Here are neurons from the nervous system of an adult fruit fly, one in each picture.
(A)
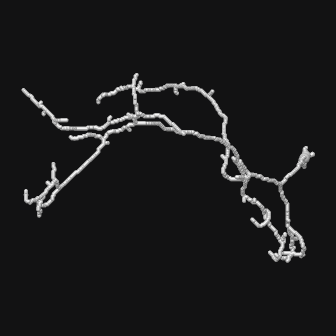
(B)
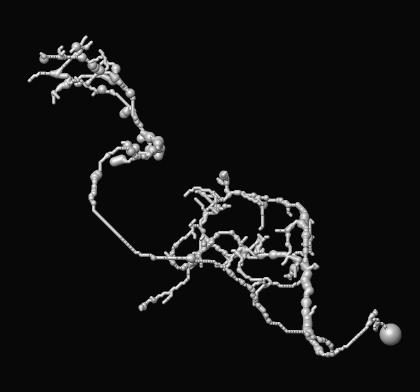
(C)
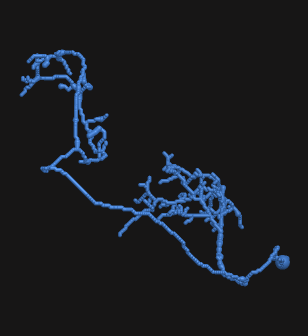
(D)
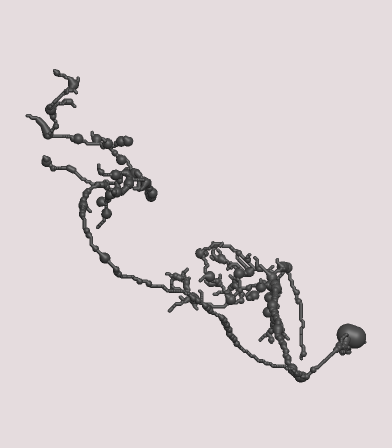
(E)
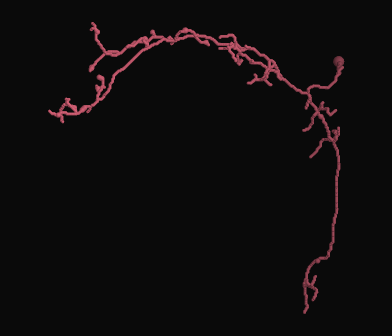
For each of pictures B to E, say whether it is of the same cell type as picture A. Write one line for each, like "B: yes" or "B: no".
B: no
C: no
D: no
E: yes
